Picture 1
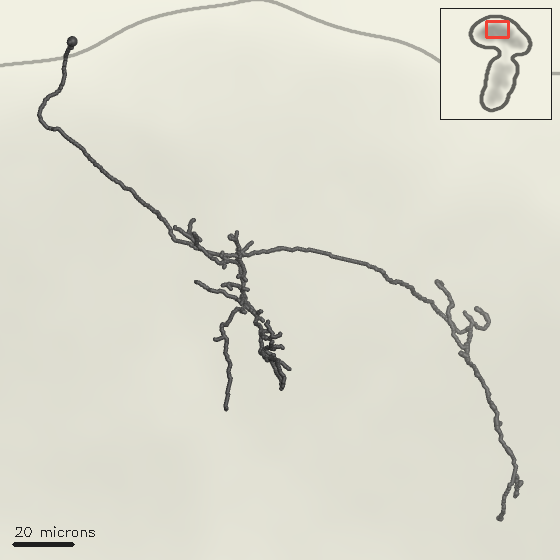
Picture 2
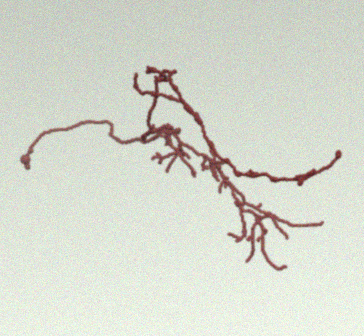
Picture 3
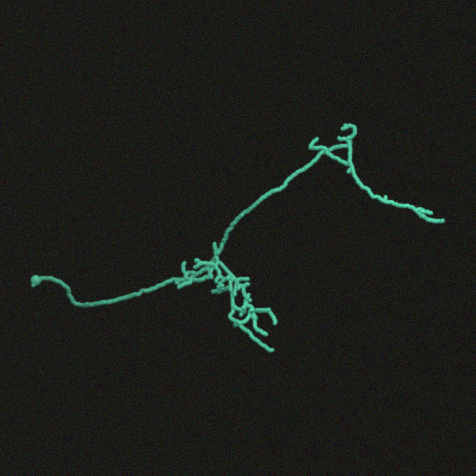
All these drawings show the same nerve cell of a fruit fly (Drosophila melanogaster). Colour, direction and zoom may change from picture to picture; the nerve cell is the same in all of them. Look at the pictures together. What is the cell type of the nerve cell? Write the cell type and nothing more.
LAL089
